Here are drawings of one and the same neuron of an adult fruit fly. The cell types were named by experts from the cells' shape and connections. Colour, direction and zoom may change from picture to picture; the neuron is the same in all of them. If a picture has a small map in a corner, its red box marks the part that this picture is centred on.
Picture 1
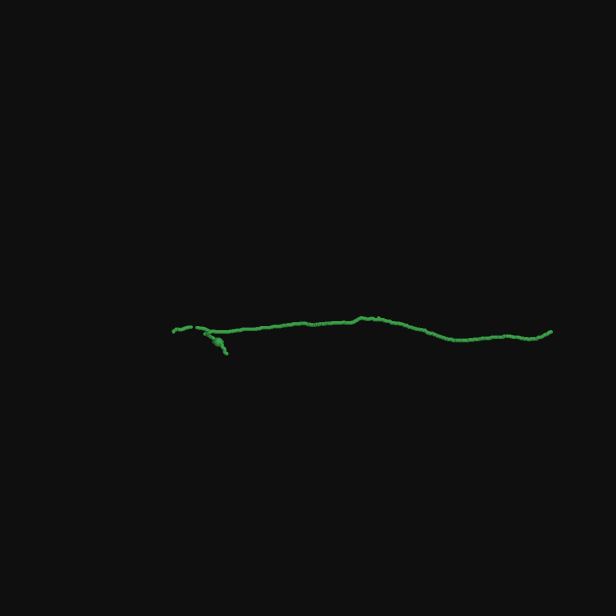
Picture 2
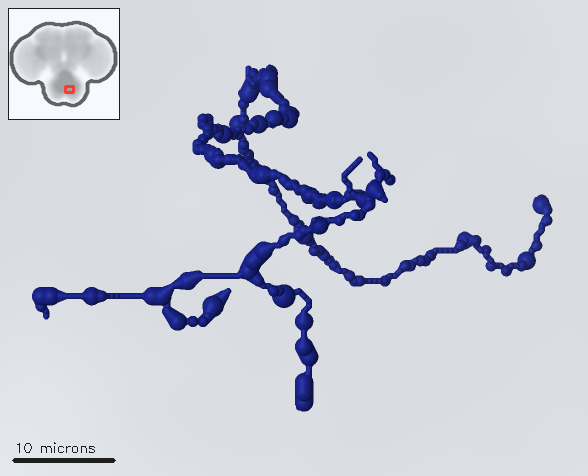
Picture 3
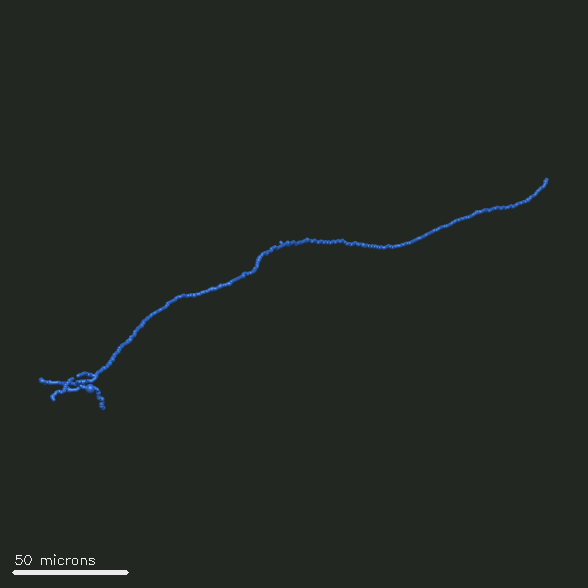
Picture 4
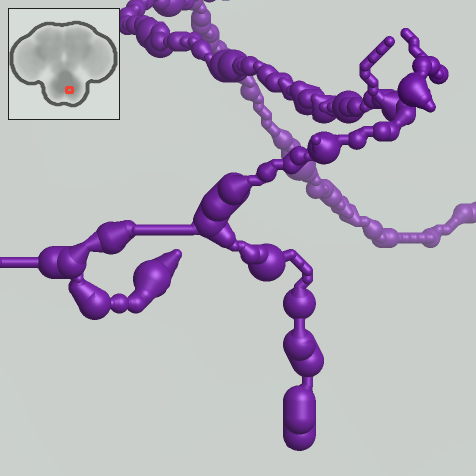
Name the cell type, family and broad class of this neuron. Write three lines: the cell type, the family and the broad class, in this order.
SNpp42
class mechanosensory proprioceptive
sensory neuron entering the nerve cord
